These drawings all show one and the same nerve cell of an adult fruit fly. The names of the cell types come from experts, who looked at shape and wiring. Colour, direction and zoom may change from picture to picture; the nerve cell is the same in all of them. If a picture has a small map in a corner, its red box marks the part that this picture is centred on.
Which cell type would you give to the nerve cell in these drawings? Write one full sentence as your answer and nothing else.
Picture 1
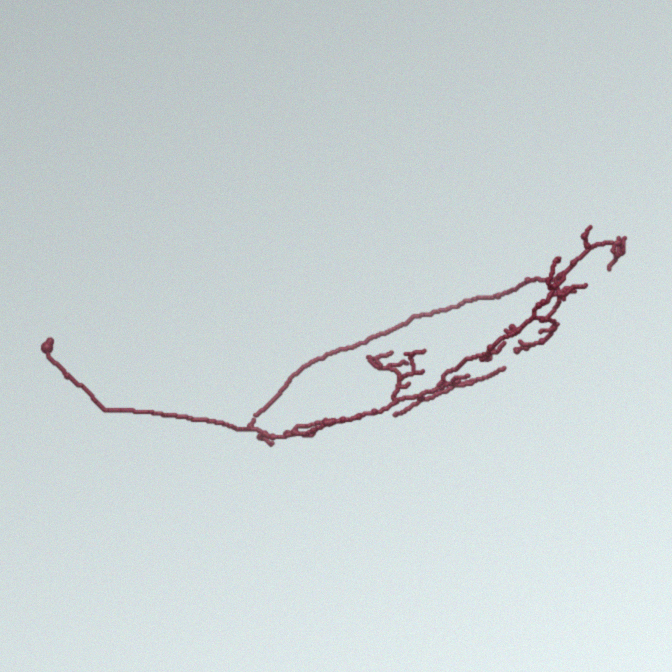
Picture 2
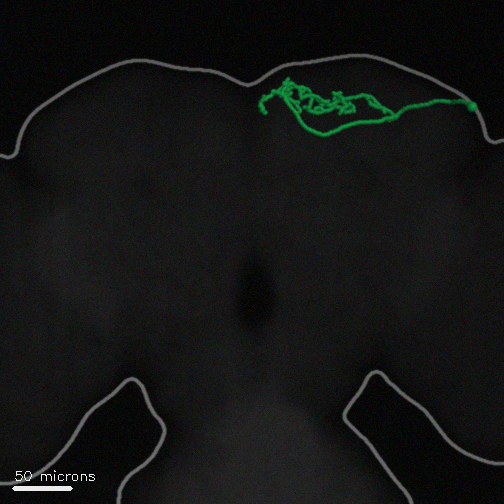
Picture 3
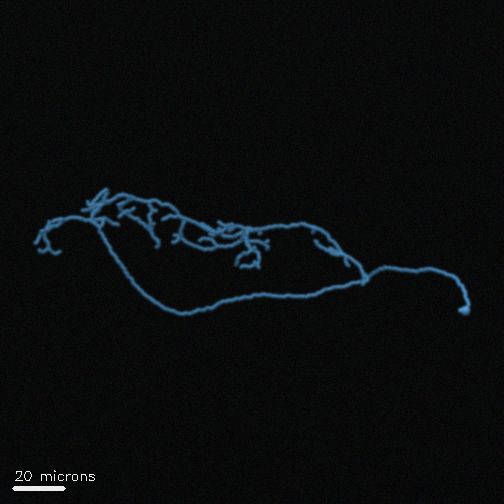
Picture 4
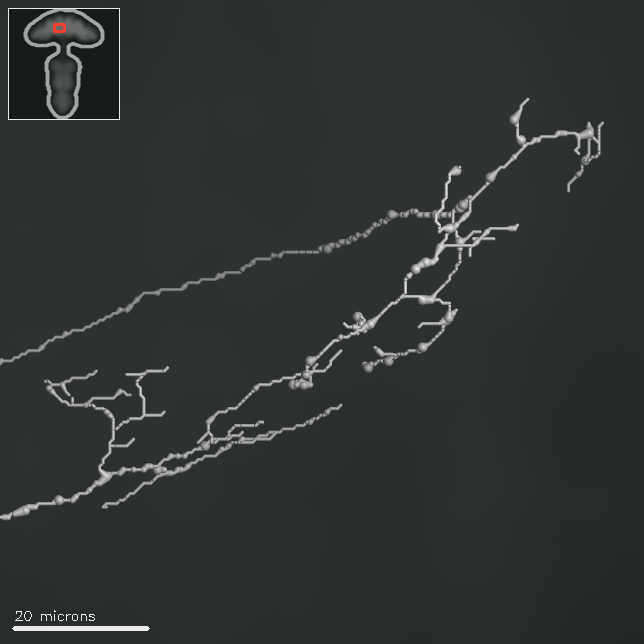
This nerve cell is typed as SMP227.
